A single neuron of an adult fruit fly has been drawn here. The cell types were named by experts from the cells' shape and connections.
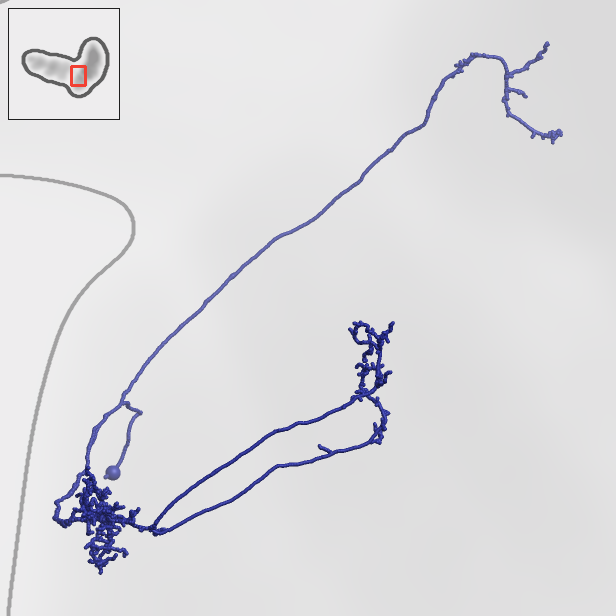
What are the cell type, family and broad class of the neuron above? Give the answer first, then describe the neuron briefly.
It is of cell type LLPC2. The family is LLPC. Its broad class is visual projection neuron. The cell body can be seen at the lower left of the picture. In this view it is about as wide as it is tall.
